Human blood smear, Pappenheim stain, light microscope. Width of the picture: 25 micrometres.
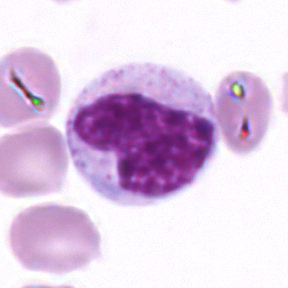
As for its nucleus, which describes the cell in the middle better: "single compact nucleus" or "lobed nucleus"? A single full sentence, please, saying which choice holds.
It is a single compact round, oval or kidney-shaped nucleus that the cell has.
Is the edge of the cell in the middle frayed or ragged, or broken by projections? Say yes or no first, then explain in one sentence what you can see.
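No. The cell outline is round and smooth.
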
